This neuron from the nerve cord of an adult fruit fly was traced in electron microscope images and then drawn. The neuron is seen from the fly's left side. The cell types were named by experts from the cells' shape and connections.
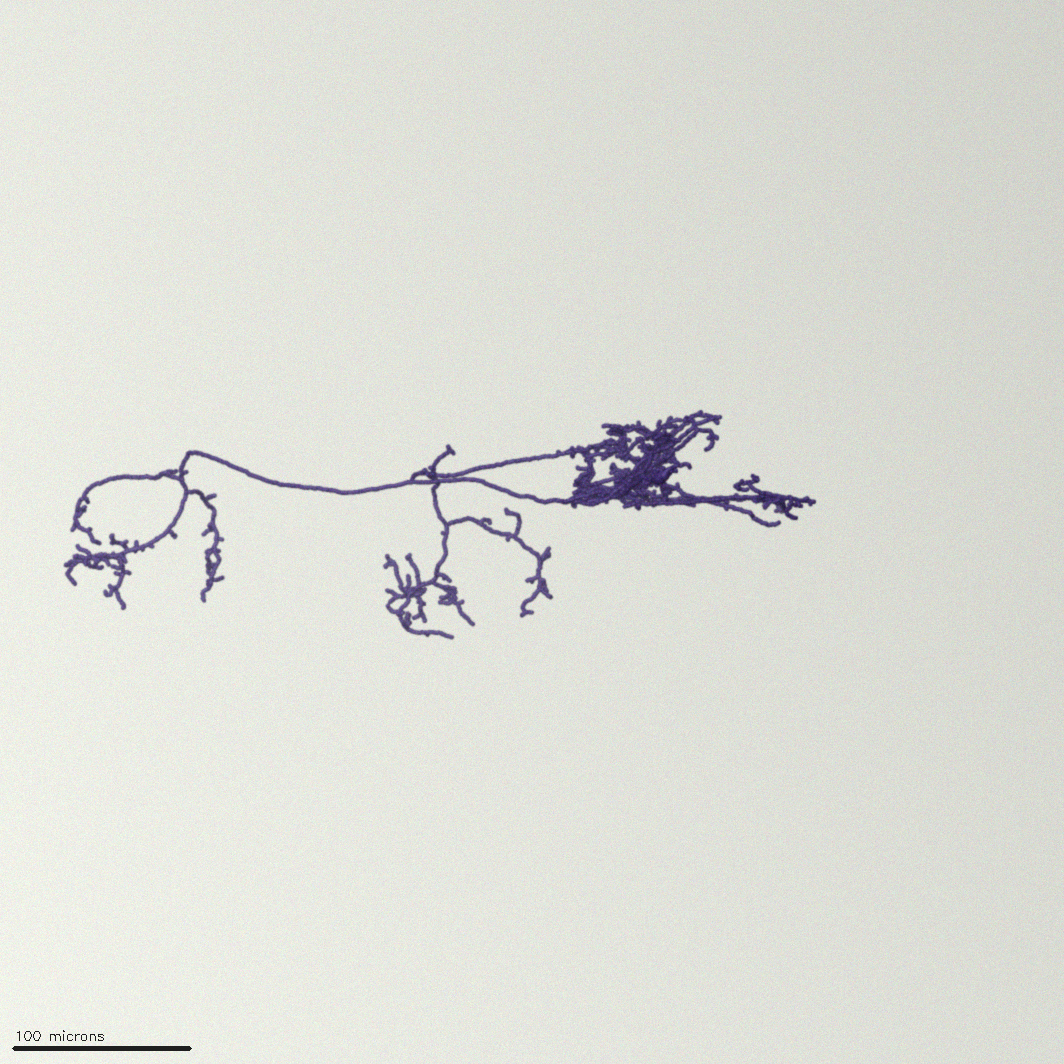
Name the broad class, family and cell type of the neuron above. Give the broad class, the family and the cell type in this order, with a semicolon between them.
nerve-cord intrinsic neuron; hemilineage 18B; IN18B008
